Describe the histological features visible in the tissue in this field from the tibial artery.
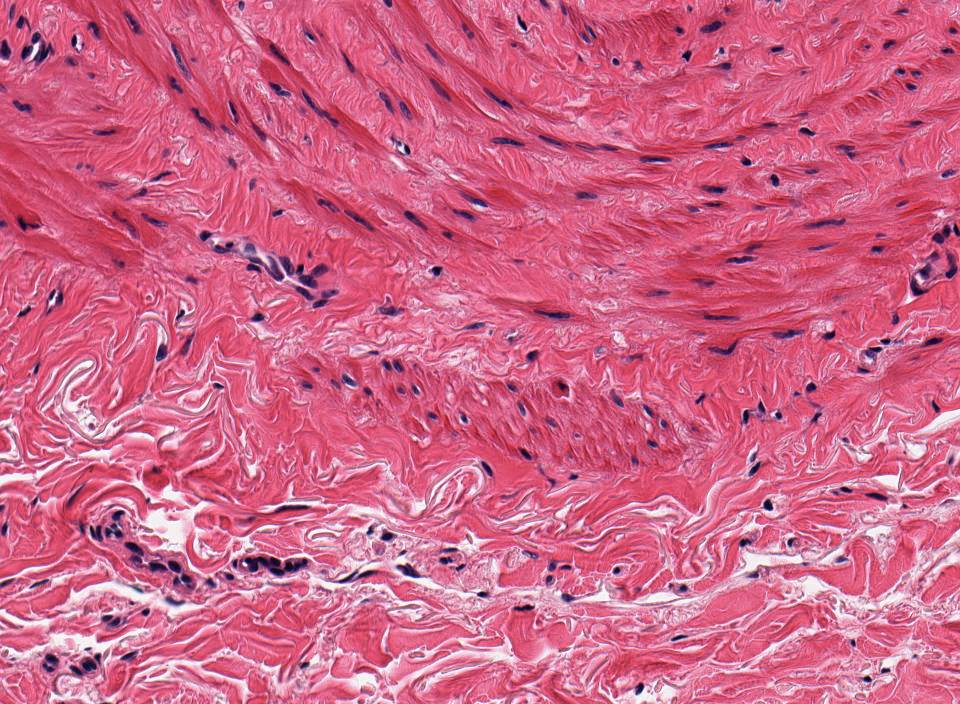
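Look first at the upper bundles: their nuclei are dark, slender and elongated, and they run parallel to the fibres. Now move down to the lower third of the field, where thick bundles of wavy pink collagen carry only scattered nuclei. Search the whole field and you will find no epithelium. There are no fat cells either.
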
